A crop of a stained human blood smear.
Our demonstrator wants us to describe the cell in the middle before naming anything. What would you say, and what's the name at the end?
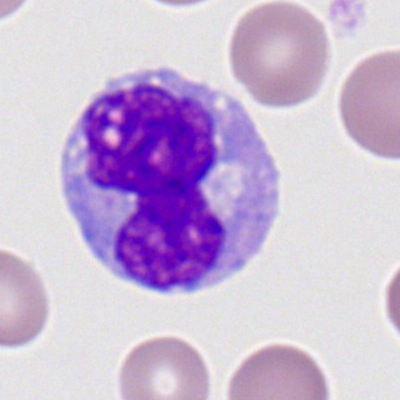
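Pinched at its middle, the nucleus forms an upper lobe and a lower lobe, with dark purple, coarsely clumped chromatin. The cytoplasm is pale grey-blue, and its rim is widest on the right side of the nucleus. It is a monocyte.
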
